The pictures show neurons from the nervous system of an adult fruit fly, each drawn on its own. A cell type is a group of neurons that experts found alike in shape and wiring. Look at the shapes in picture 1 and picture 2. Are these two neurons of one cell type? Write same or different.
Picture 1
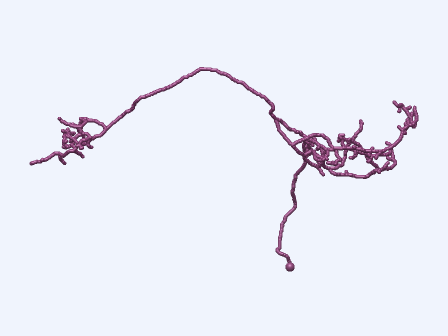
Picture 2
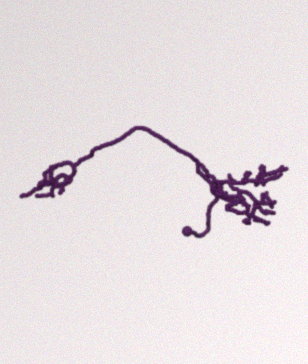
same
